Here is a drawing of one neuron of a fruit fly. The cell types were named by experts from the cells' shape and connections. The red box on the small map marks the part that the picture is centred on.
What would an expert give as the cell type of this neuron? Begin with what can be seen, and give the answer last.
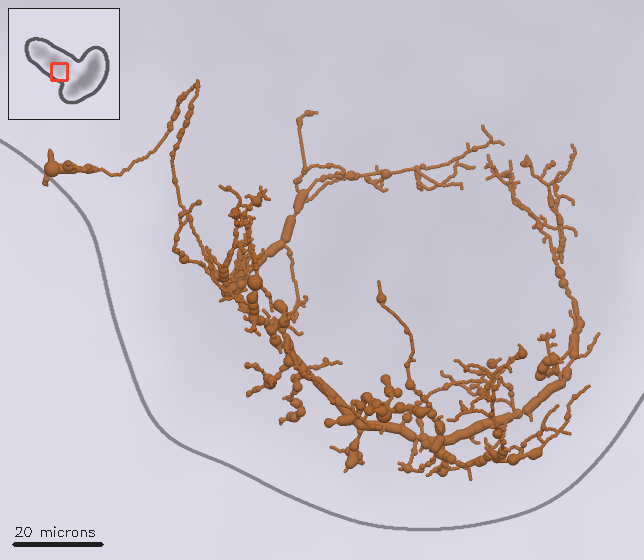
From left to right in the picture it spans about 130 microns. As drawn here it is wider than it is tall. This is a nerve-cord intrinsic neuron. The cell type is IN03A039.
